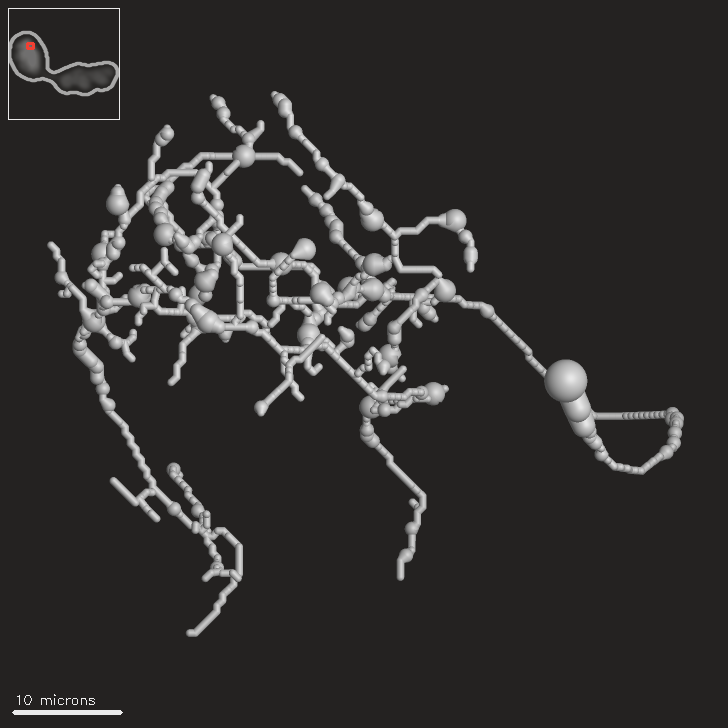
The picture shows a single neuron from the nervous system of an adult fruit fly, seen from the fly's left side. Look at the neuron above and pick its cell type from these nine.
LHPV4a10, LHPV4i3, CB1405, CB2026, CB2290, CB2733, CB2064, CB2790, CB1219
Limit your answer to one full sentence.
Under the cell type CB2064 falls this neuron.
